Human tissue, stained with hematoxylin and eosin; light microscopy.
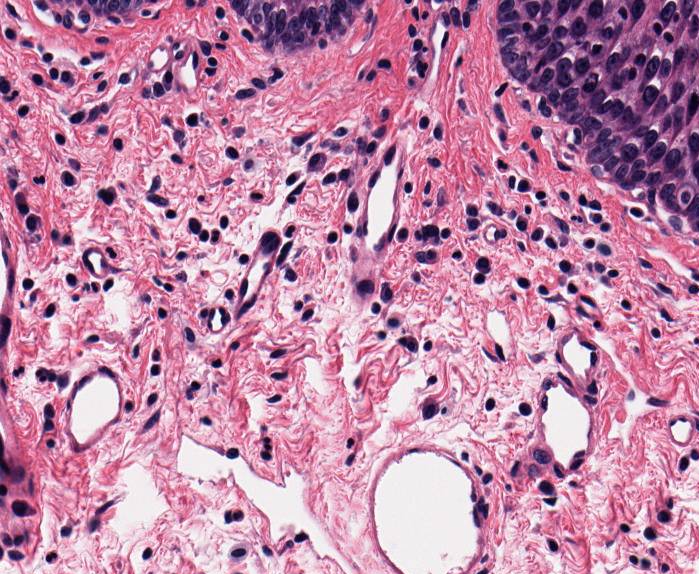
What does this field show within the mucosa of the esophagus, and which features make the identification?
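That's loose connective tissue, filling everything below the purple epithelial groups along the top edge. Its collagen fibres through the middle and lower field are fine, wavy and loosely arranged, with clear spaces between them, though right under the epithelium they form a denser, deeper pink band.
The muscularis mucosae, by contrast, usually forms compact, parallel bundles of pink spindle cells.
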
